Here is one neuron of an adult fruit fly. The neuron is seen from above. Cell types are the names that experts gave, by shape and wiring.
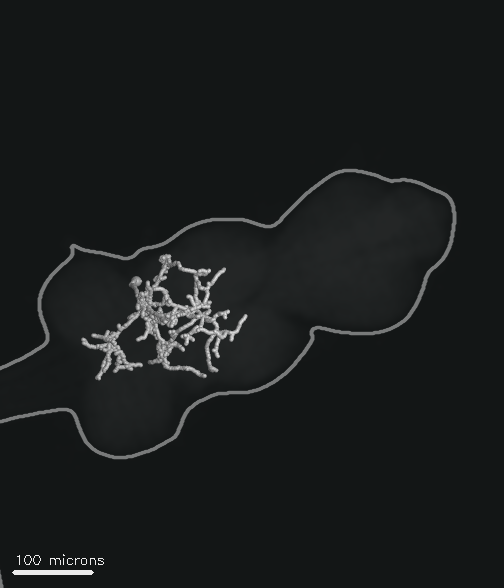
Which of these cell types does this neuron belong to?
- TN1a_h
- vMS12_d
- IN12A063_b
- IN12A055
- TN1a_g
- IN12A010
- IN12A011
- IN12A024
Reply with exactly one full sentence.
Under cell type classification, the neuron is TN1a_g.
